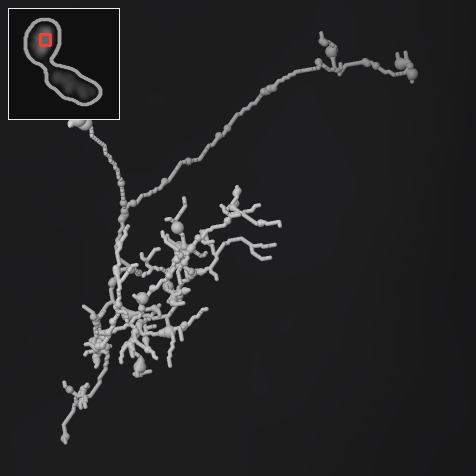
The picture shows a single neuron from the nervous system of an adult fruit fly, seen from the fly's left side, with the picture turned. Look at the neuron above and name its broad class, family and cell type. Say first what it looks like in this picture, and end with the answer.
The picture shows dozens of branch ends. In this view it is about as wide as it is tall. This is a visual projection neuron. Its family is LC. It is of cell type LC27.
